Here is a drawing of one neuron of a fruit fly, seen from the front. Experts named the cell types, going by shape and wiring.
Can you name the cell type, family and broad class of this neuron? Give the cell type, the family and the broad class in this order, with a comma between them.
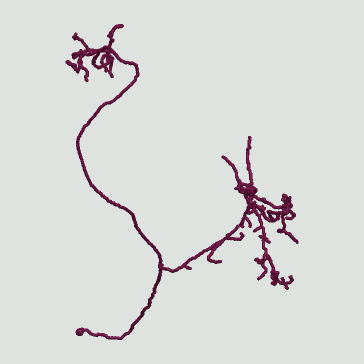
SMP571, hemilineage VLPl&p1_posterior, central-brain intrinsic neuron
